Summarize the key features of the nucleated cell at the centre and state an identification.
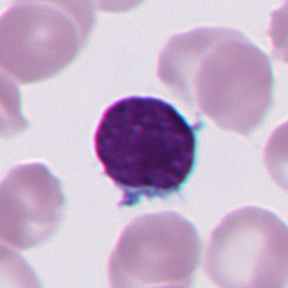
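First, the cytoplasm is scant, showing only as a thin rim at the cell's edge. Second, no granules can be made out in it. Third, no vacuoles are seen. Last, short, ragged projections jut from the lower edge. This is a typical lymphocyte.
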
